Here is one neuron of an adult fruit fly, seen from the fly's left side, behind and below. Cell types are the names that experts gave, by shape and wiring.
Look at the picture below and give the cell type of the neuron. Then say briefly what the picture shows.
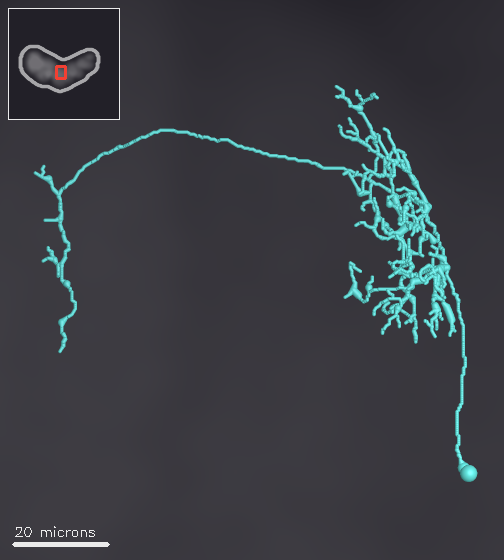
Its cell type is Tlp12. It is an optic-lobe intrinsic neuron. The cell body is at the lower right of the picture. By the scale bar it is about 95 microns wide in this view. Dozens of branch ends can be seen.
